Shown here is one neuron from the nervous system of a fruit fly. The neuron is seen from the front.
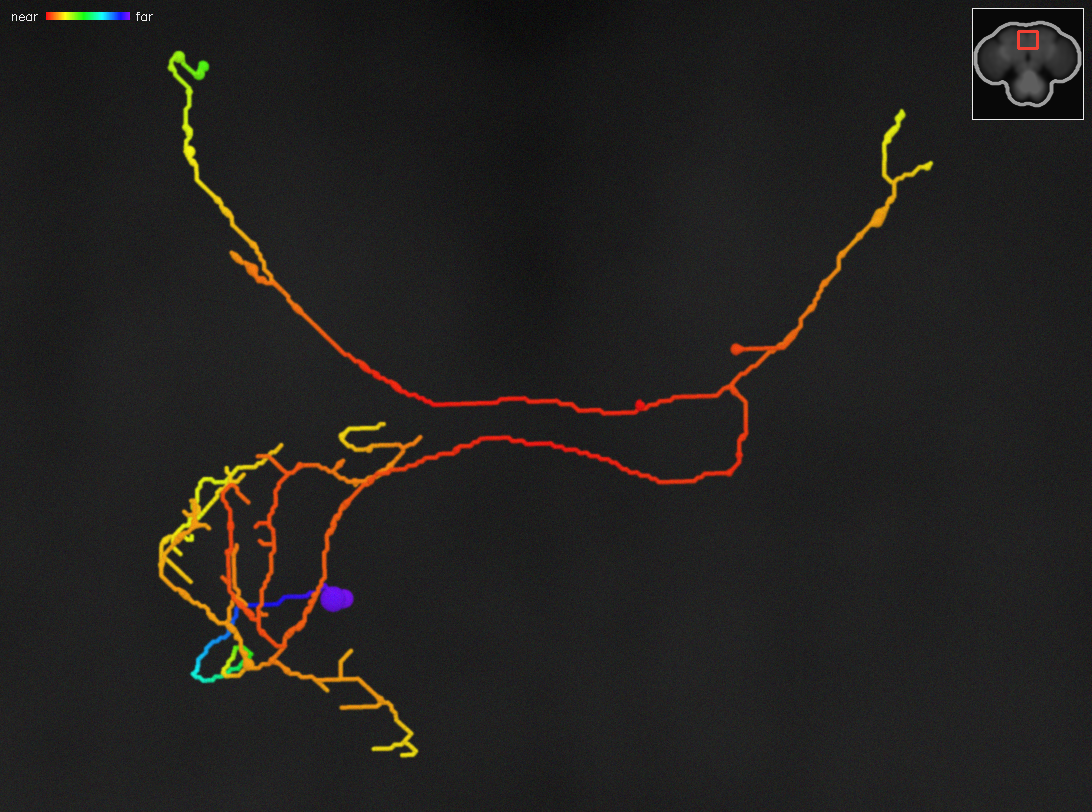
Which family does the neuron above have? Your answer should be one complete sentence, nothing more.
The family that includes this neuron is class CX.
